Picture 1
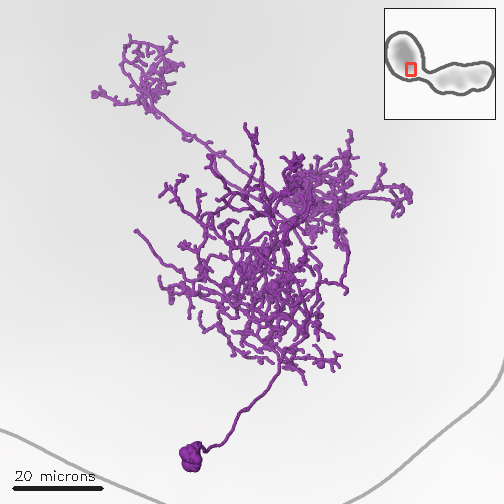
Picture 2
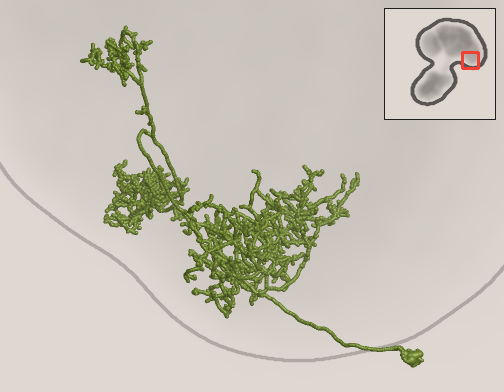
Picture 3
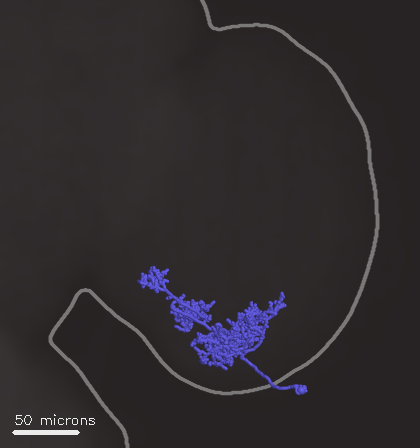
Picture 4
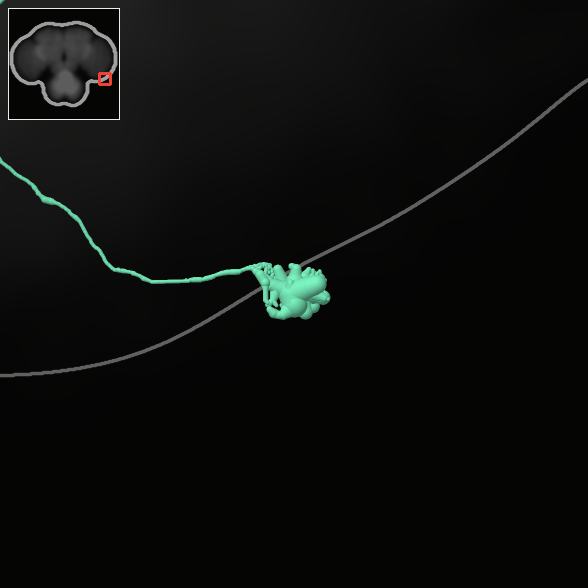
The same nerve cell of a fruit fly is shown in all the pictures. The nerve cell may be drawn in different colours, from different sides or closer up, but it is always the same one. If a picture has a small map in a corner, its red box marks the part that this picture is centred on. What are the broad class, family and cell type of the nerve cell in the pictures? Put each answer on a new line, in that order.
optic-lobe intrinsic neuron
TmY
TmY16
